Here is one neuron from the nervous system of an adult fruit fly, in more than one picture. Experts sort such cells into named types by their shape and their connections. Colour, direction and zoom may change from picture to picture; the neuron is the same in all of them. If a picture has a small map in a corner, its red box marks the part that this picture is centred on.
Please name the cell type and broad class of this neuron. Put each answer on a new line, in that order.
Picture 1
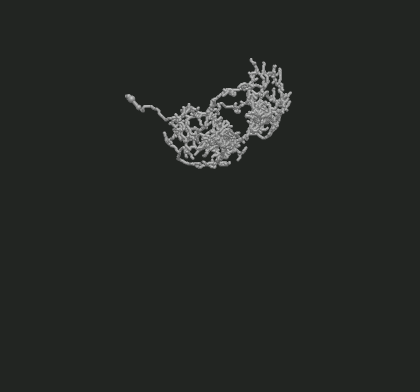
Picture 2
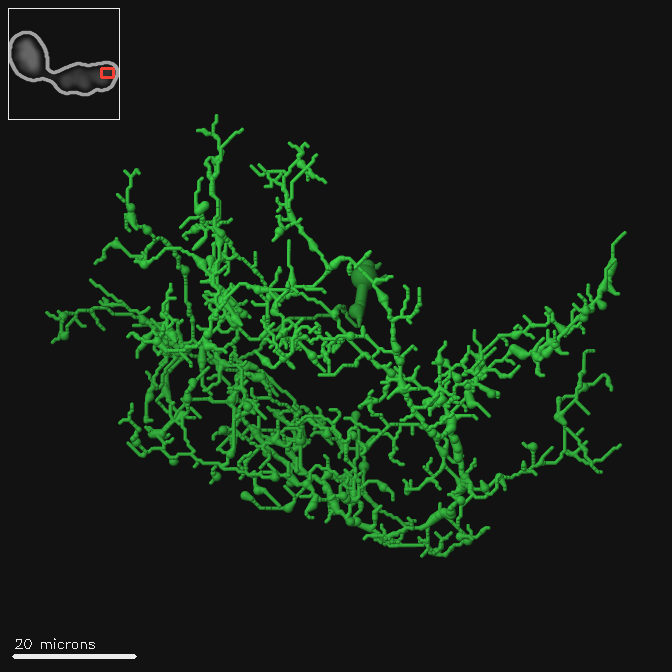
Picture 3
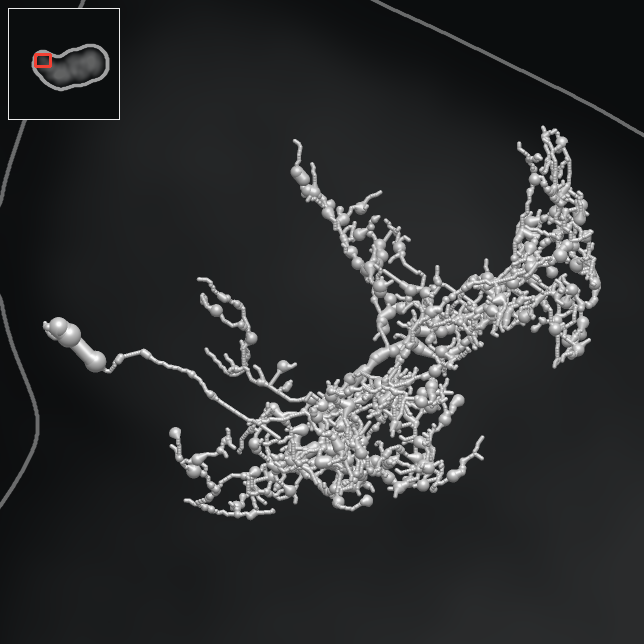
INXXX253
nerve-cord intrinsic neuron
